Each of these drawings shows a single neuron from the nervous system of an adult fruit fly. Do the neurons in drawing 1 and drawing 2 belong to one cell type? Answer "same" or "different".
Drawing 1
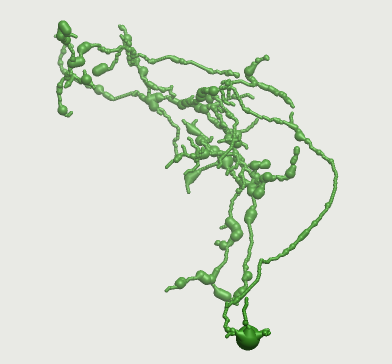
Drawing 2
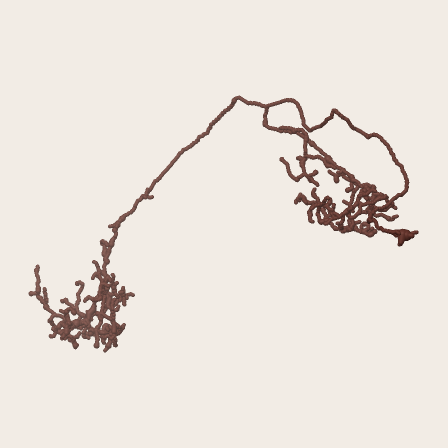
different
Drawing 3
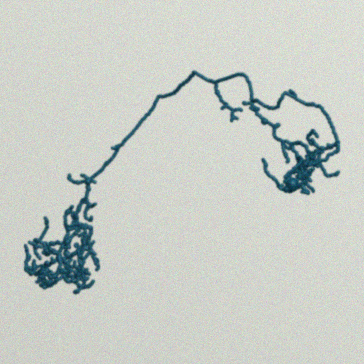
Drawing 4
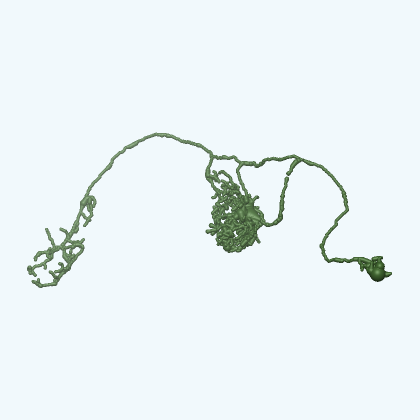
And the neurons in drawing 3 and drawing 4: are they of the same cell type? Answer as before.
different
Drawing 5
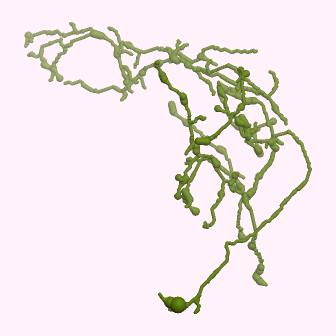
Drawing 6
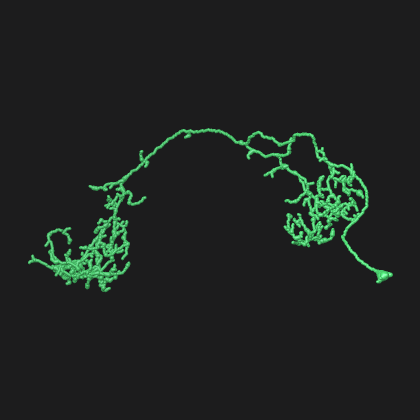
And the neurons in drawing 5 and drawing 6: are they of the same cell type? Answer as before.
different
